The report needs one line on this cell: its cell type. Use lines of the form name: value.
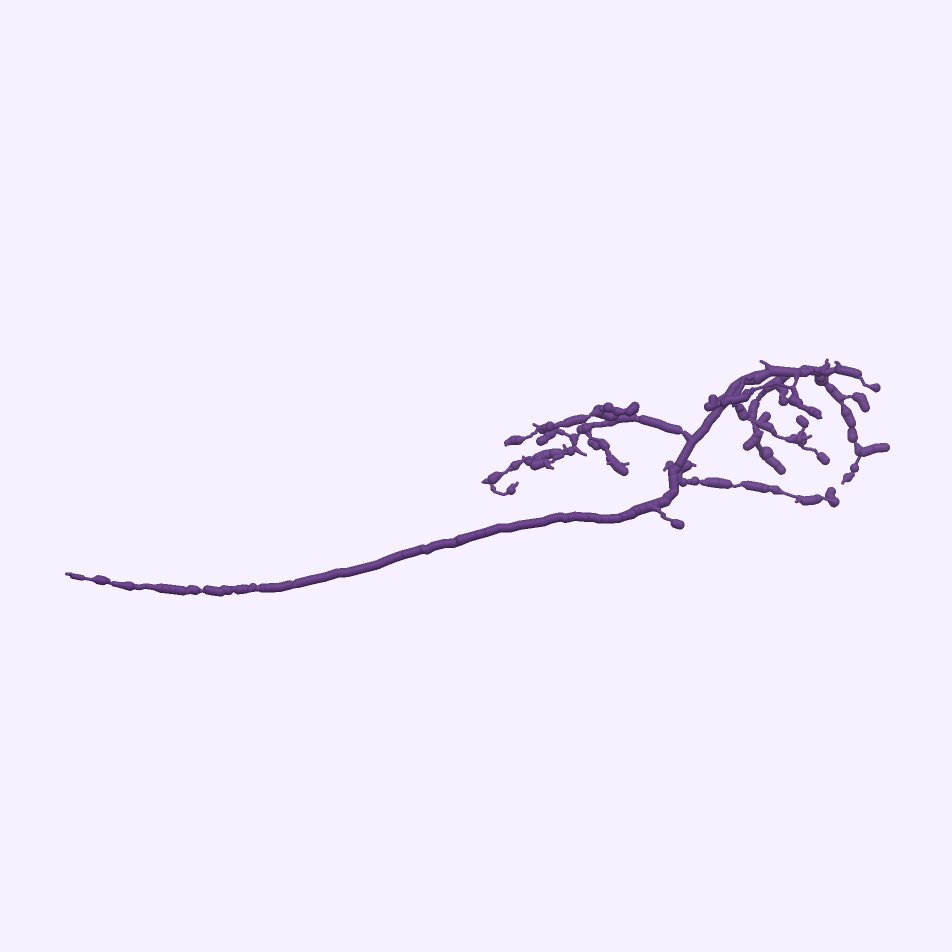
cell type: IN06B040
